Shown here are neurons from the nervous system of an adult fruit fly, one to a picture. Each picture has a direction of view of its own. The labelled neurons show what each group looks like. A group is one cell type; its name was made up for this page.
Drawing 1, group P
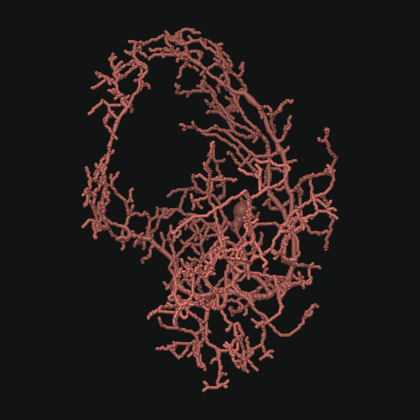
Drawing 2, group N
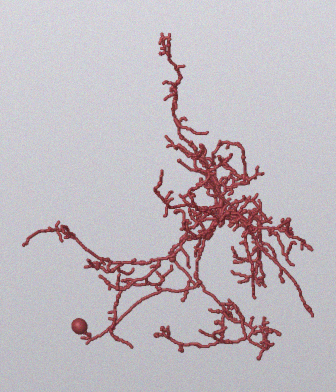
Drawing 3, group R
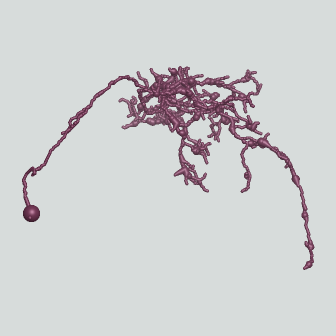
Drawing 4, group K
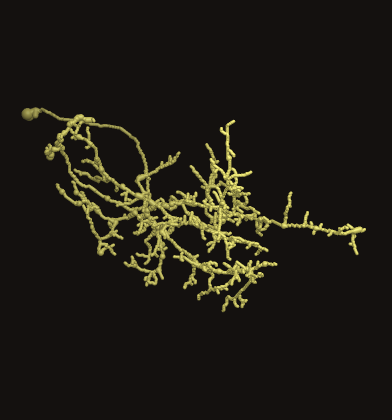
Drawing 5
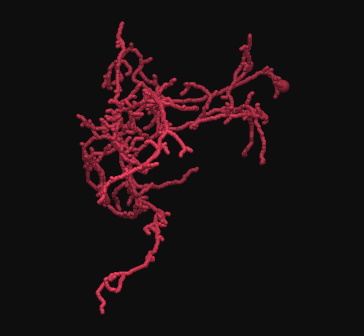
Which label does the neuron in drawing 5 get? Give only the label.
group N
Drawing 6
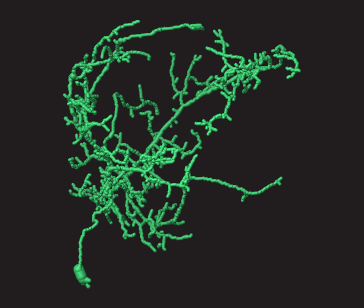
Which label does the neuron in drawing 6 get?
group P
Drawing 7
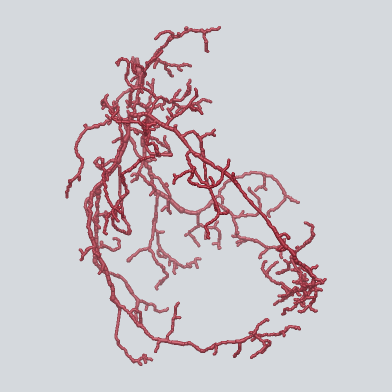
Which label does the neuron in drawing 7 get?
group P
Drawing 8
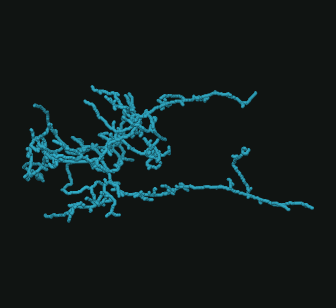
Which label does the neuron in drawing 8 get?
group N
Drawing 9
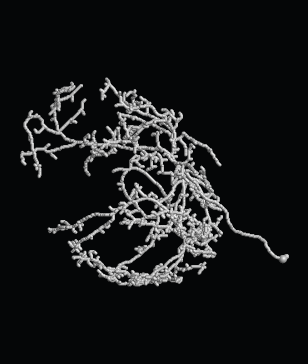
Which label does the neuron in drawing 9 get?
group P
